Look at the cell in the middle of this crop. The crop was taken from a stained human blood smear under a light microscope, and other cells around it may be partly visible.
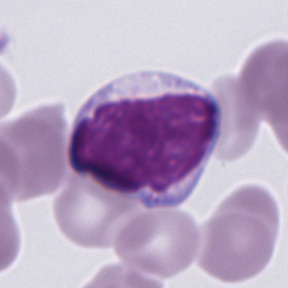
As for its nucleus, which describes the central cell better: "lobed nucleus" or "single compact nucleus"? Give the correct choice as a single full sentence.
One compact round, oval or kidney-shaped mass makes up the nucleus.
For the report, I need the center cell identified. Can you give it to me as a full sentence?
Of the cells in this crop, the central one is a large granular lymphocyte.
